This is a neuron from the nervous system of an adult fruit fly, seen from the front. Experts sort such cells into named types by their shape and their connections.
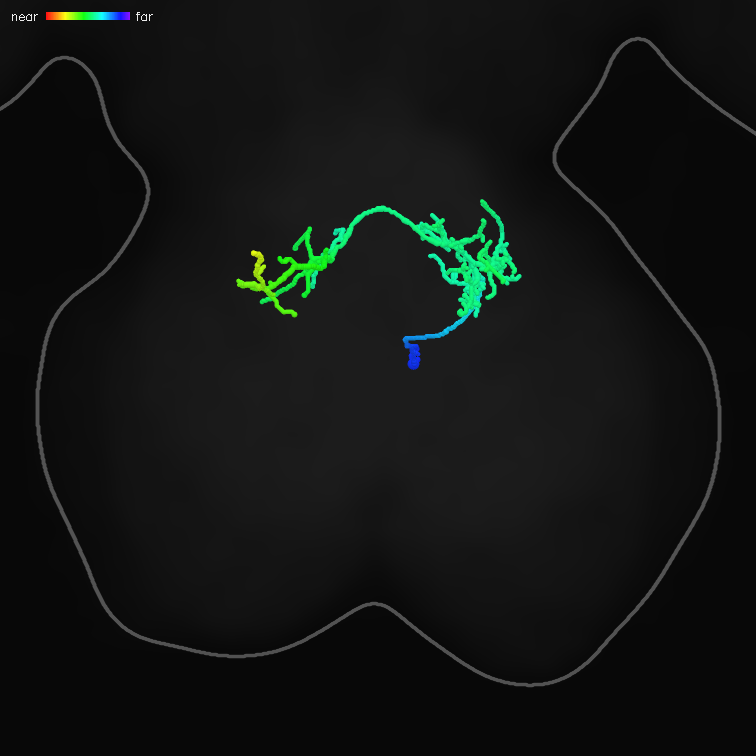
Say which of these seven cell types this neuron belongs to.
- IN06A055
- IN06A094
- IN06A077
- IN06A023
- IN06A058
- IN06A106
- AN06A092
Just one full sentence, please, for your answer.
The cell type this neuron represents is IN06A094.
